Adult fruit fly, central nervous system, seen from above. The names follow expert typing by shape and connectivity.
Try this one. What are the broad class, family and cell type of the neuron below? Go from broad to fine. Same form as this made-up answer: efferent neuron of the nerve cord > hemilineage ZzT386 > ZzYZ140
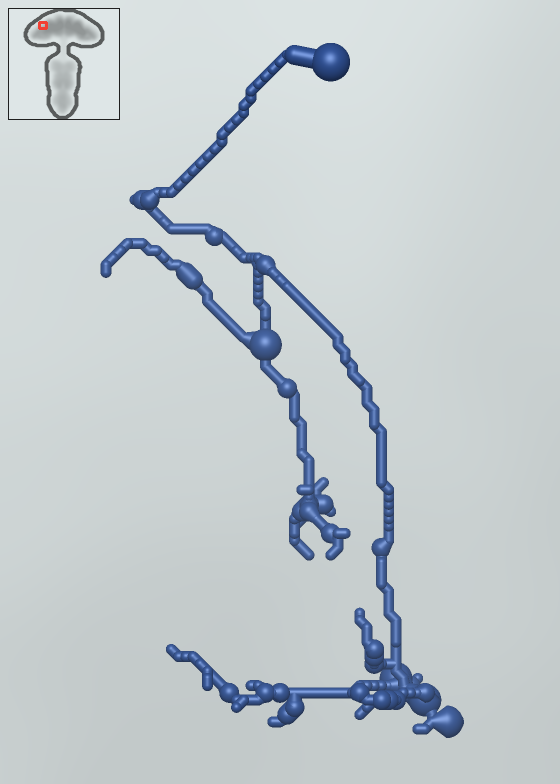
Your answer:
optic-lobe intrinsic neuron > Cm > Cm4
